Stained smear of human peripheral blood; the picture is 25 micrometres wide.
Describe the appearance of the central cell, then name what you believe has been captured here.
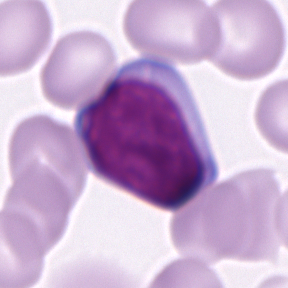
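This cell has an angular outline, with several straight edges instead of a smooth round curve. Its cytoplasm is pale blue and forms a thin rim, widest along the upper-right side. The nucleus is oval, about 12 by 9 micrometres, and fills about 70% of the cell's area. Its chromatin is dark purple and coarsely clumped, with paler streaks between the clumps. The cell is a typical lymphocyte.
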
